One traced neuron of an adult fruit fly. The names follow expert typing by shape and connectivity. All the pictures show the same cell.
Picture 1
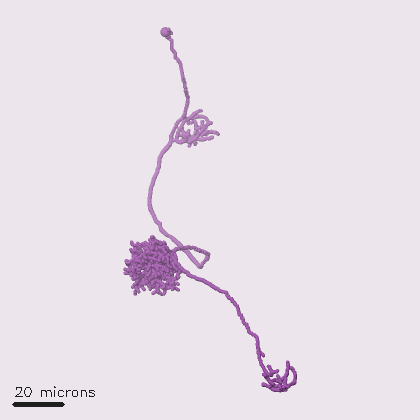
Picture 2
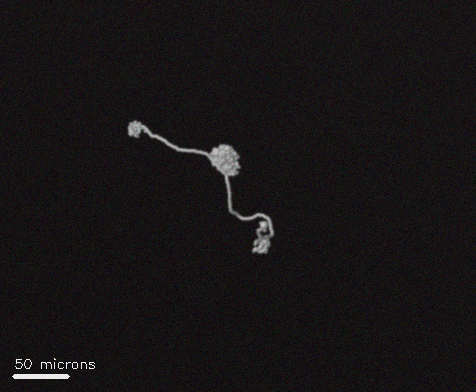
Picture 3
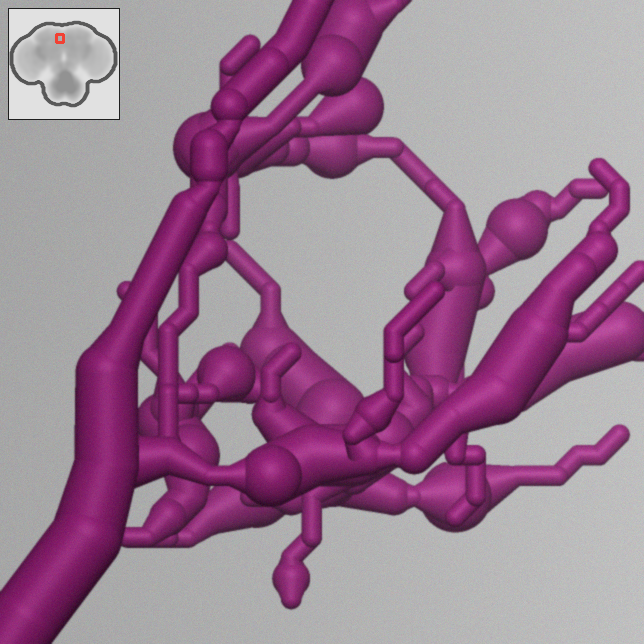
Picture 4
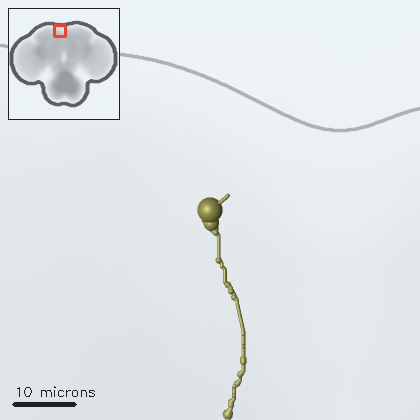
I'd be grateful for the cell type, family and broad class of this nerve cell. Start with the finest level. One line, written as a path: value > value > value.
EPG > class CX > central-brain intrinsic neuron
